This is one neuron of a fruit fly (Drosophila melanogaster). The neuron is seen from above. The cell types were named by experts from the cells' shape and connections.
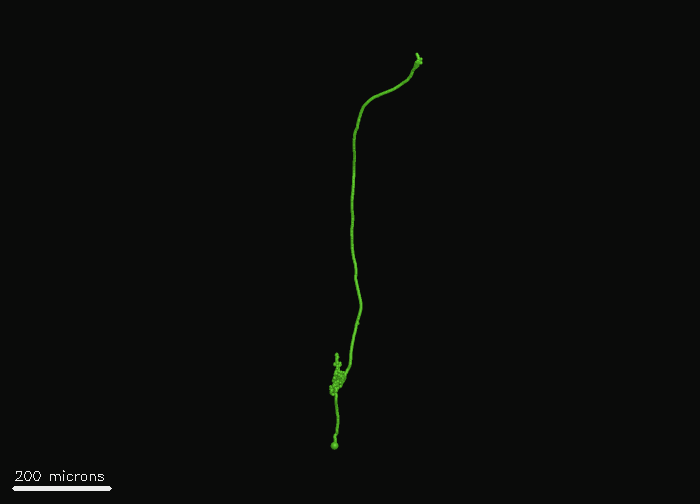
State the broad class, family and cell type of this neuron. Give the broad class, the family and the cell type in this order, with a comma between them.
ascending neuron, hemilineage 10B, AN10B048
